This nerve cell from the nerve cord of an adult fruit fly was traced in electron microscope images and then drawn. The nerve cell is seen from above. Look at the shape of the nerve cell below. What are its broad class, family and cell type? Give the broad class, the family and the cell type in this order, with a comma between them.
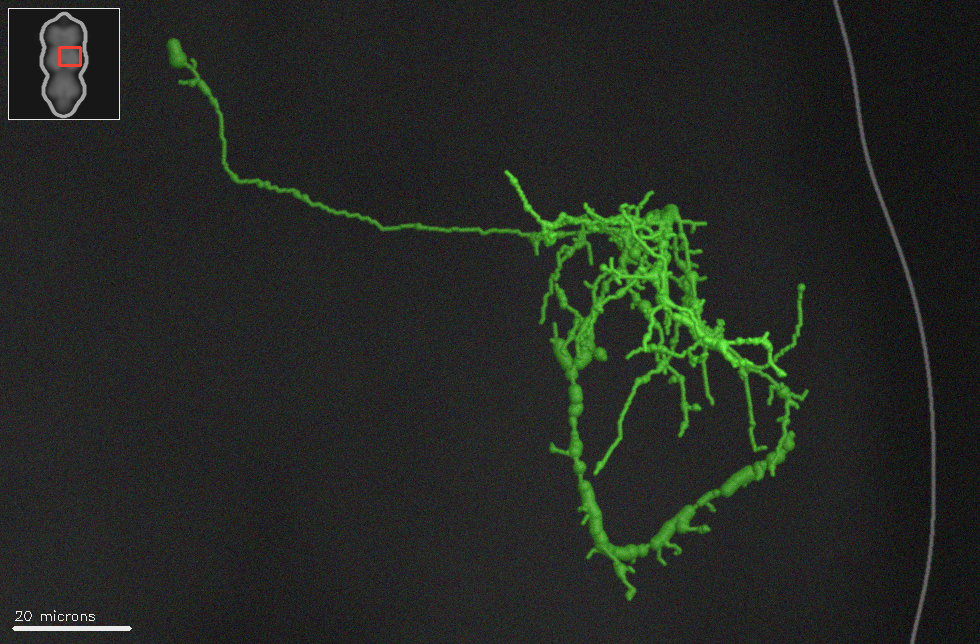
nerve-cord intrinsic neuron, hemilineage 14A, IN14A043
